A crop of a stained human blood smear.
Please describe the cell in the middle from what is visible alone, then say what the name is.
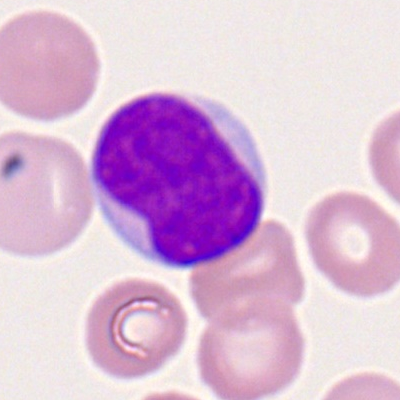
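Smooth and roughly round, the outline encloses a nucleus that fills most of the cell. Cytoplasm is scant, forming only a thin rim beside the nucleus. This rim is pale blue. The cell is a lymphocyte.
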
